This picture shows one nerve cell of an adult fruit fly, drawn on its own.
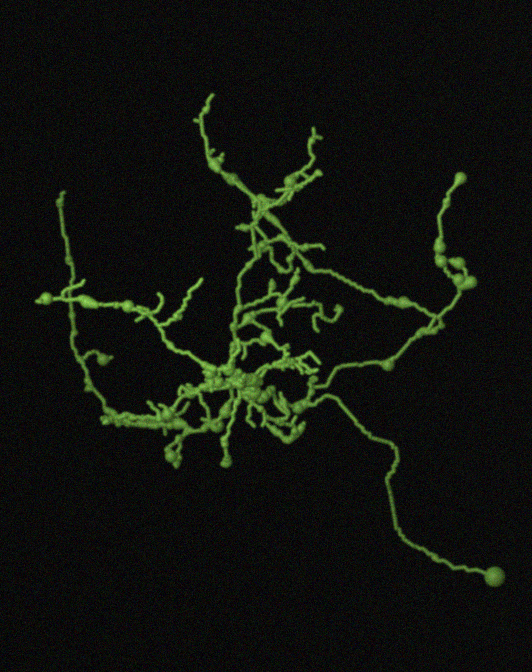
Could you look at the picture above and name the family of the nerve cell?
hemilineage 16B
